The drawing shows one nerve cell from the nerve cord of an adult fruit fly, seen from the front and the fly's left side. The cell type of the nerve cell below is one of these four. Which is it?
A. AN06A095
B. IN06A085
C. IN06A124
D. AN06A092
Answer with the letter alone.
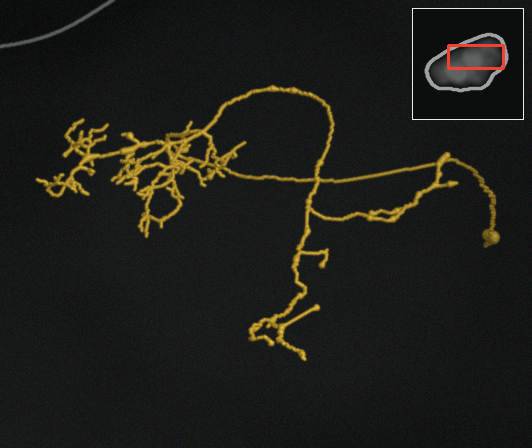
C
